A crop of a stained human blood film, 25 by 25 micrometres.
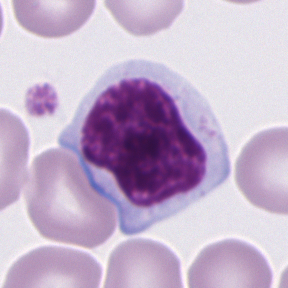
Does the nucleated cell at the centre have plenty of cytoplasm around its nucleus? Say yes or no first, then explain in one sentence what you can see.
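Yes. Pale greyish-blue cytoplasm forms a broad rim around the nucleus.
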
